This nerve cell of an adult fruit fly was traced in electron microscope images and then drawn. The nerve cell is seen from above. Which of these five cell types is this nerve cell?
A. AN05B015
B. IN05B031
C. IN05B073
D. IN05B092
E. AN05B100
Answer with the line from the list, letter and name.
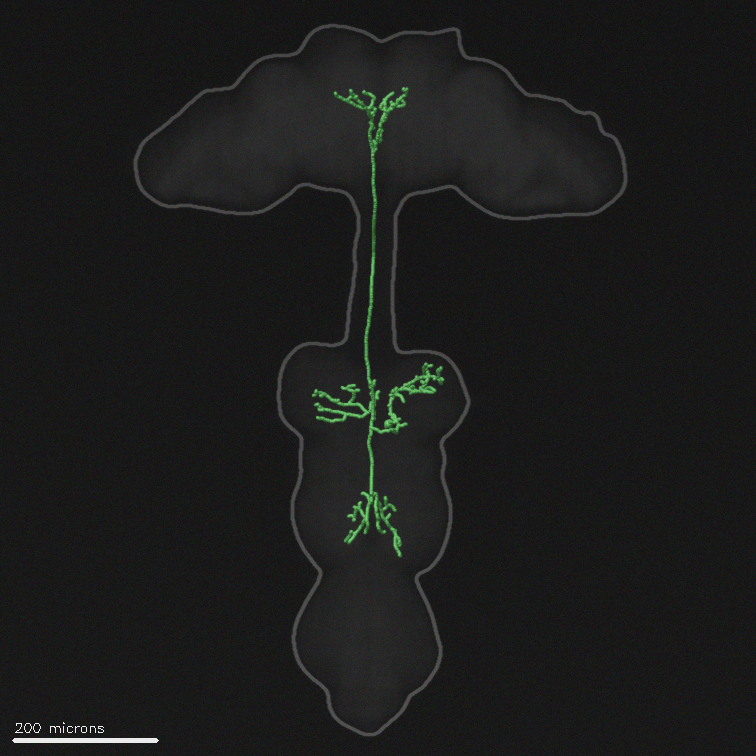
E. AN05B100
